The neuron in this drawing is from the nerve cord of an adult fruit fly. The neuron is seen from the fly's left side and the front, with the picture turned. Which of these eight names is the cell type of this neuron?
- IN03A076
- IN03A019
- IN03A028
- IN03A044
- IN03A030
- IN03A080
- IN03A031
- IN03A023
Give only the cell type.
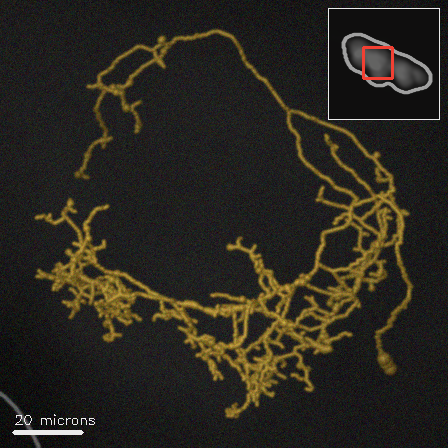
IN03A076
